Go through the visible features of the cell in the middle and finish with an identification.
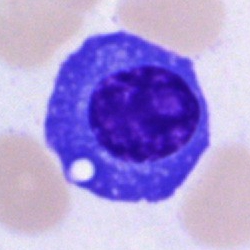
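Taking each feature in turn, the outline is angular, with several short straight edges. The cytoplasm is deep blue, and one clear round vacuole sits near its lower left edge. No distinct purple or red granules are present in it. Last comes the name: plasma cell.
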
